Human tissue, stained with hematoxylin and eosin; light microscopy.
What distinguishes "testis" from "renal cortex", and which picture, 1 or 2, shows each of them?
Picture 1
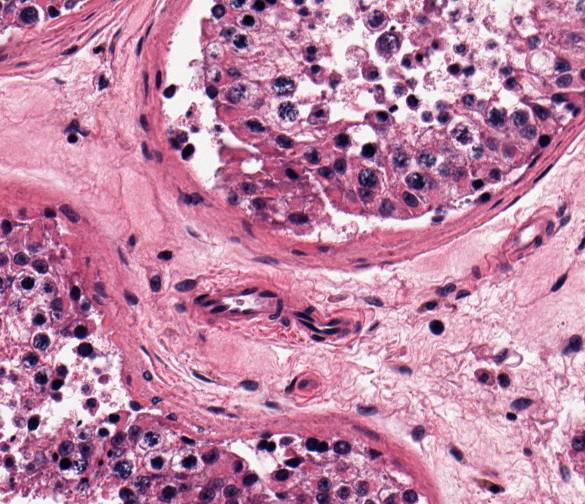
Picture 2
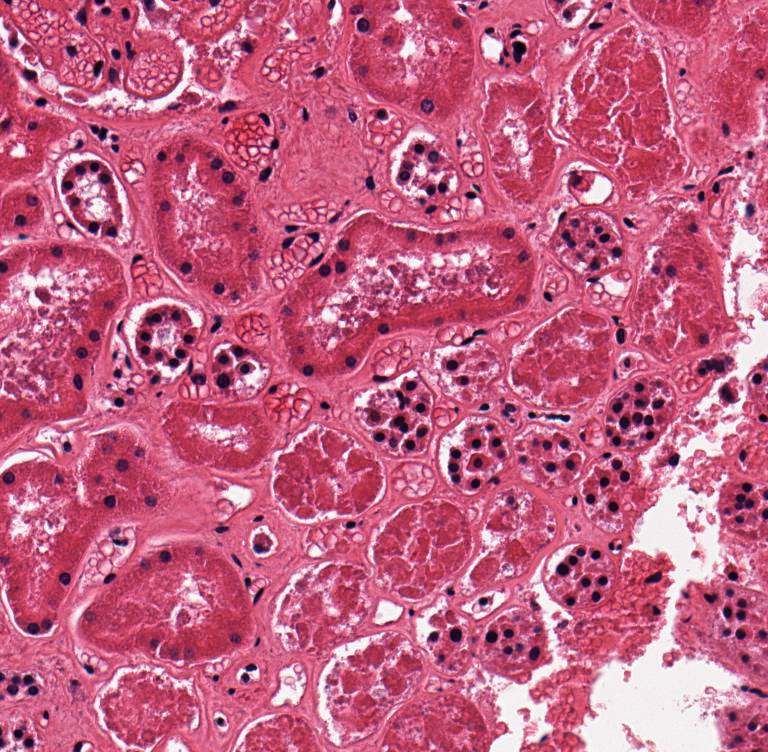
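Picture 1: testis. Picture 2: renal cortex. The testis tubules hold many layers of cells rather than a single lining layer, each wrapped in a thick, layered pink wall with flattened, elongated nuclei. Between them the stroma is pale pink, loose and wispy. In the renal cortex, tubular cross-sections are closely packed with scant stroma. The larger tubules, at left and centre, are lined by cuboidal cells with deeply eosinophilic cytoplasm and mostly basal round nuclei, while several small profiles at centre-right and lower right are crowded with dark round nuclei.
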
